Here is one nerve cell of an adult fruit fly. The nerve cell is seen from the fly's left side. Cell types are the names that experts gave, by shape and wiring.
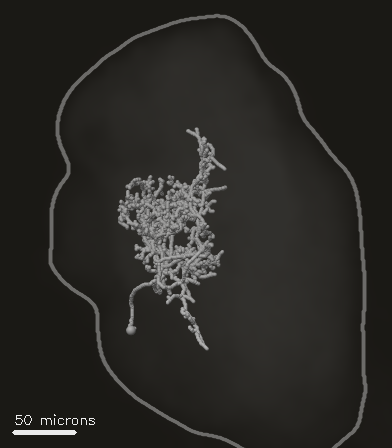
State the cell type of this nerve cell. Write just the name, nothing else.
AVLP448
